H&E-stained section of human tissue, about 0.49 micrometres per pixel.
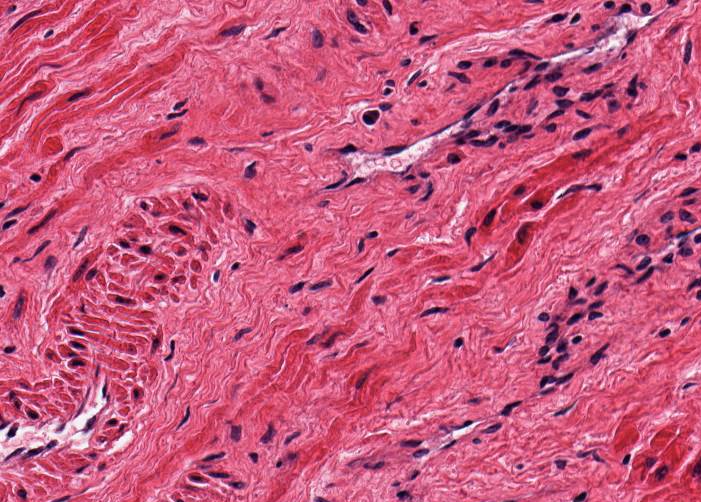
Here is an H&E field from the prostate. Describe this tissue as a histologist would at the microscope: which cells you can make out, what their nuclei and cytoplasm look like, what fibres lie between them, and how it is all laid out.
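Look at the stromal nuclei: mostly dark, elongated, spindle-shaped. In the lower left, a rounded bundle of closely packed cells with small pale spaces stands apart from surrounding stroma. A thin-walled vessel with an empty white lumen crosses the upper right diagonally. Near the right edge, just below the middle, is a small cluster of crowded dark nuclei.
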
